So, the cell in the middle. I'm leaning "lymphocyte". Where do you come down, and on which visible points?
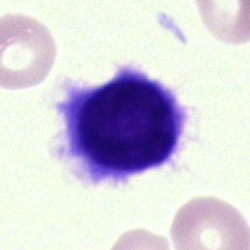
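As I read it, this is not a lymphocyte but a hairy cell. What I notice first is the fringe of fine, ragged, hair-like projections around the whole circumference, which leaves the roughly round outline irregular and frayed rather than smooth. The nuclear chromatin stains a dense, dark purple, and I can't see any nucleoli.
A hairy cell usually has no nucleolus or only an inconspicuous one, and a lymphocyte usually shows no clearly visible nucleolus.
So the lack of nucleoli would fit either name. The cytoplasm is a scant, pale violet rim around the nucleus, with no granules visible in it.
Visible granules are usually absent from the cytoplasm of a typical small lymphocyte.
That absence of granules, then, does not count against lymphocyte.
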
